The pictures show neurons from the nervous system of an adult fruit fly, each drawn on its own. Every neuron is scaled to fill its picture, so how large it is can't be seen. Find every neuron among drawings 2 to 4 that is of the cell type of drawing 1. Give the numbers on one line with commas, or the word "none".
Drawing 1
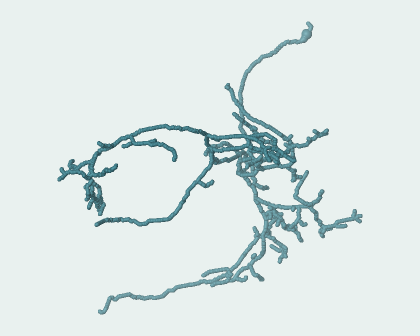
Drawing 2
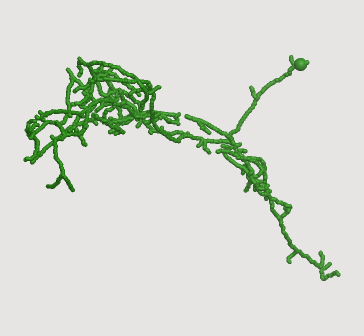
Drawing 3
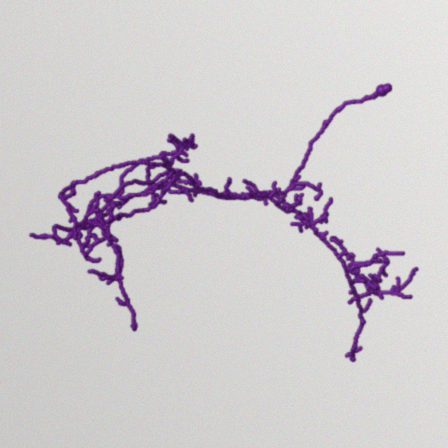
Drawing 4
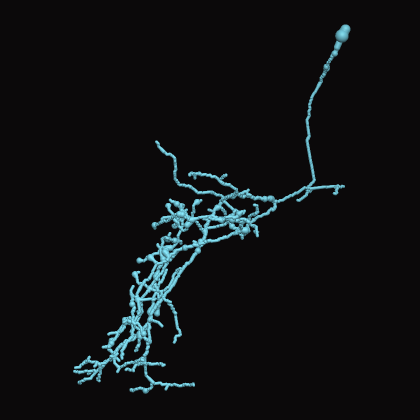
none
